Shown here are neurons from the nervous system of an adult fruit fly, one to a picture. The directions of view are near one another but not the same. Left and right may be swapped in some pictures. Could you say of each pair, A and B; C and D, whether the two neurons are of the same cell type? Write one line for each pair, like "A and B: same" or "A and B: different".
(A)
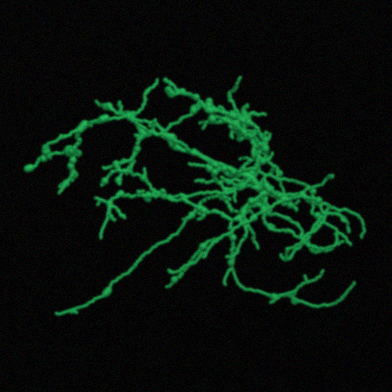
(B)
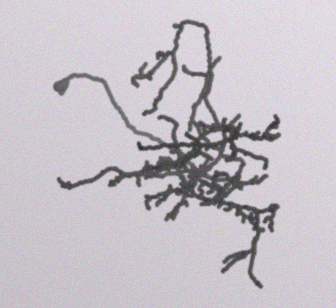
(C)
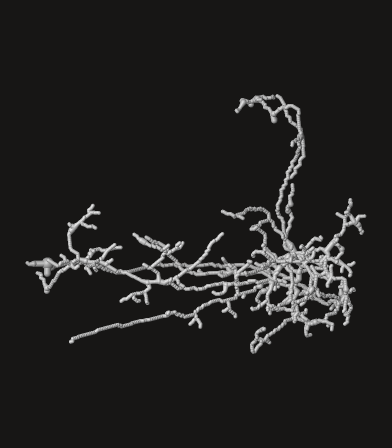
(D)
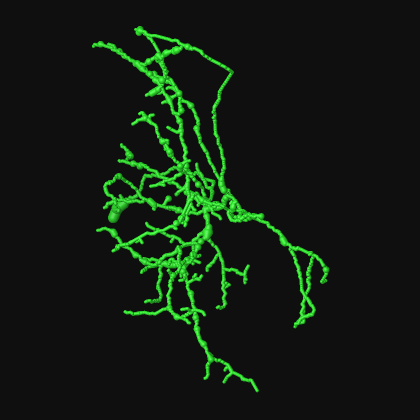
A and B: different
C and D: different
